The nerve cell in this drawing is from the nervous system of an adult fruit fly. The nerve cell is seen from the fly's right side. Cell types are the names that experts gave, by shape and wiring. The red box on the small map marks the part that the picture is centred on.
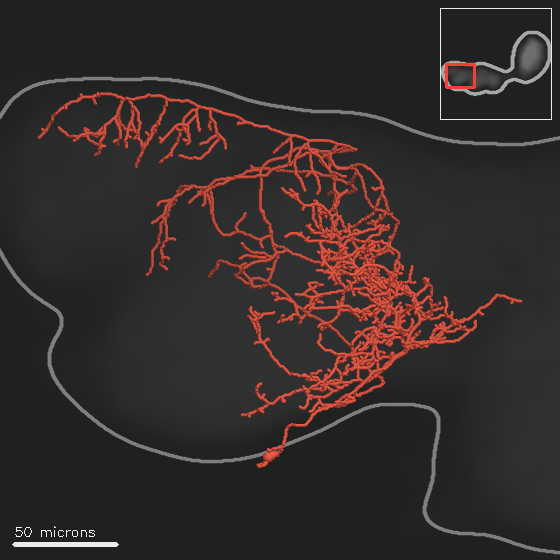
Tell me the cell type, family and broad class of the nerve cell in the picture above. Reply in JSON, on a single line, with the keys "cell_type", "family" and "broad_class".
{"cell_type": "IN08B004", "family": "hemilineage 08B", "broad_class": "nerve-cord intrinsic neuron"}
